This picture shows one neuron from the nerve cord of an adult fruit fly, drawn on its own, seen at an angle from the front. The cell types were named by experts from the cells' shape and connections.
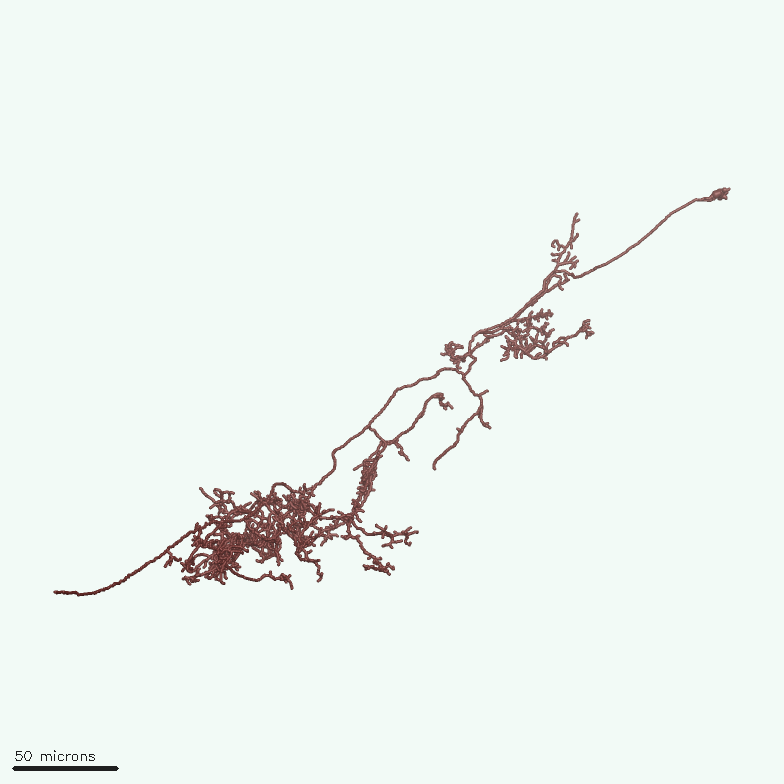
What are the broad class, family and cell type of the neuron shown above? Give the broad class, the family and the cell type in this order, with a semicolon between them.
ascending neuron; hemilineage 08B; AN08B034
